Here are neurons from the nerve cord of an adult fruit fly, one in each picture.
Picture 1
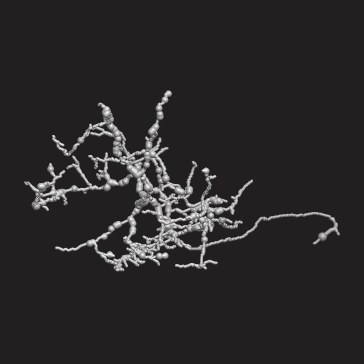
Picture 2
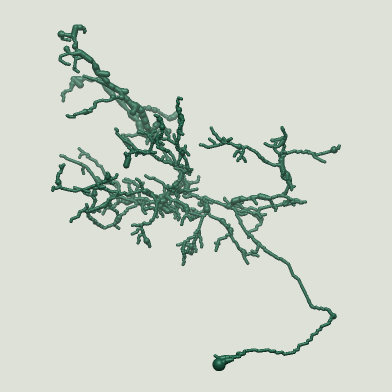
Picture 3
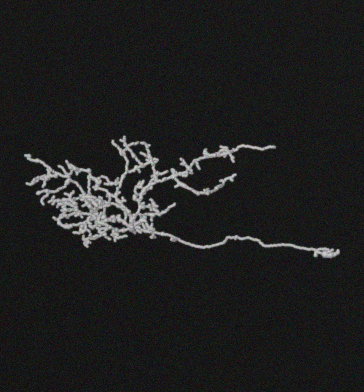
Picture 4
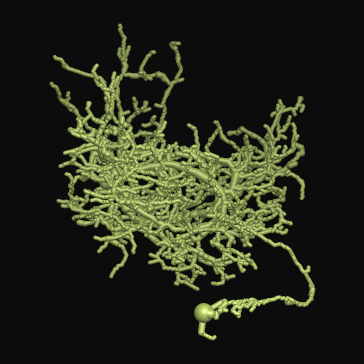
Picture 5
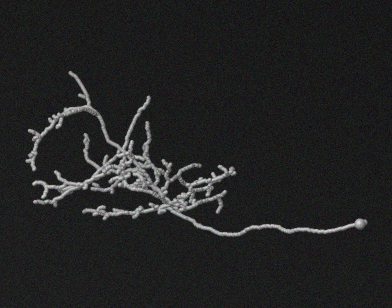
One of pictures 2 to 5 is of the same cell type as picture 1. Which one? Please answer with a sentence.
Picture 5 is of the same cell type.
